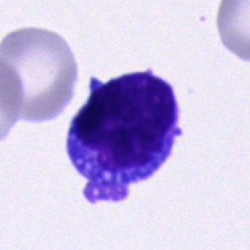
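Blast. Nucleus fills most of the cell, positioned toward the top. Cytoplasm with many small clear vacuoles. Rounded bleb of vacuolated cytoplasm bulging from the lower edge. Small pointed projection at upper left of outline.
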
